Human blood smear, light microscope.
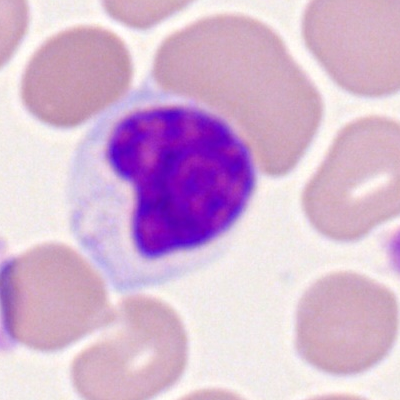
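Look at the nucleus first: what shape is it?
Kidney-shaped, indented on its left side.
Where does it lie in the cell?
Toward the right, leaving most of the cytoplasm on the left.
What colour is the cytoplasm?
Pale grey-blue, with fine, faint lilac granules scattered in it.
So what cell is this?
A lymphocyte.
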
